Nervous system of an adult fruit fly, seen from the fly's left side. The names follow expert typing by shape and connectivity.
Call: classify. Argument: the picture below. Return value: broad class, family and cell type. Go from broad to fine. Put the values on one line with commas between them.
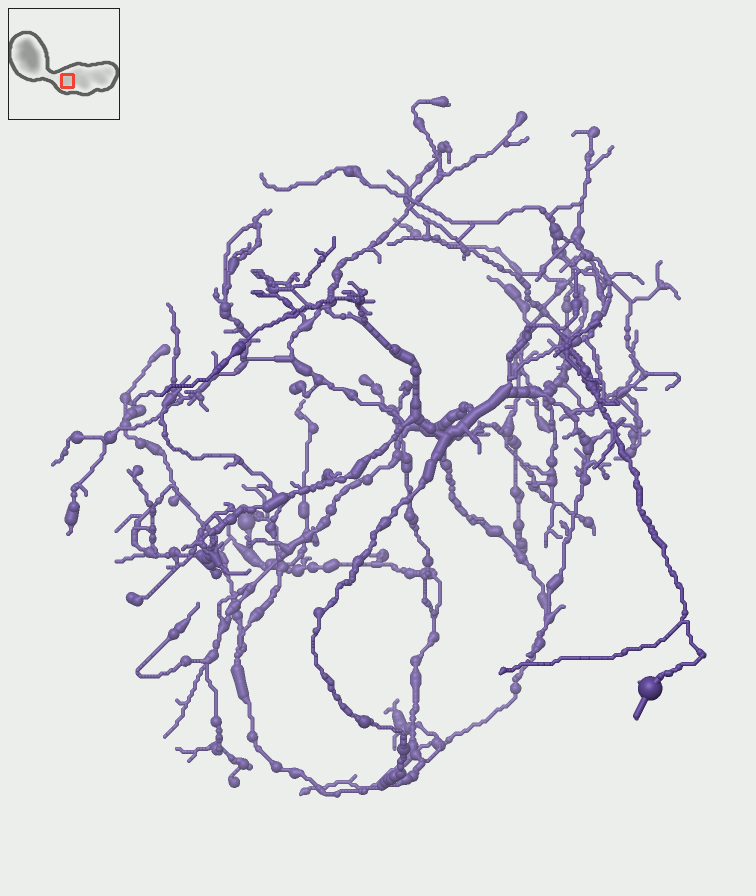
nerve-cord intrinsic neuron, hemilineage 12B, IN12B020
